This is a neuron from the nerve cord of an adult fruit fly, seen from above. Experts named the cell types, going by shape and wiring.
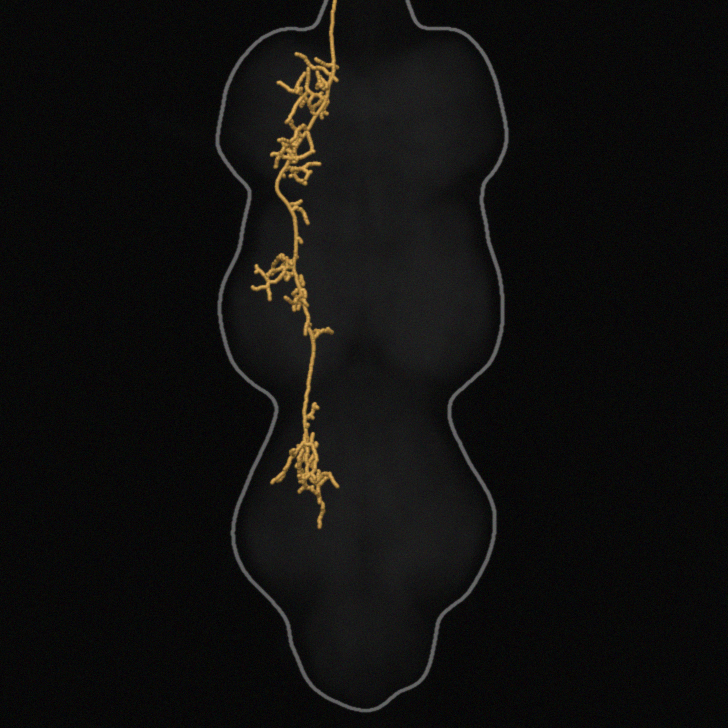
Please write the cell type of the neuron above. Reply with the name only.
DNg13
